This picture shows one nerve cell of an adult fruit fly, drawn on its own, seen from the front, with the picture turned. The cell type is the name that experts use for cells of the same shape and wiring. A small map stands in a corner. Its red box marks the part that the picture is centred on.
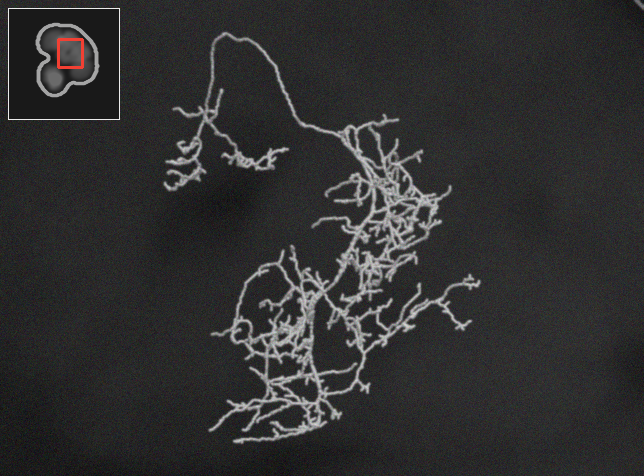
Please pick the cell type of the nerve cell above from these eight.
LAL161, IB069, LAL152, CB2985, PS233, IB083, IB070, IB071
PS233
